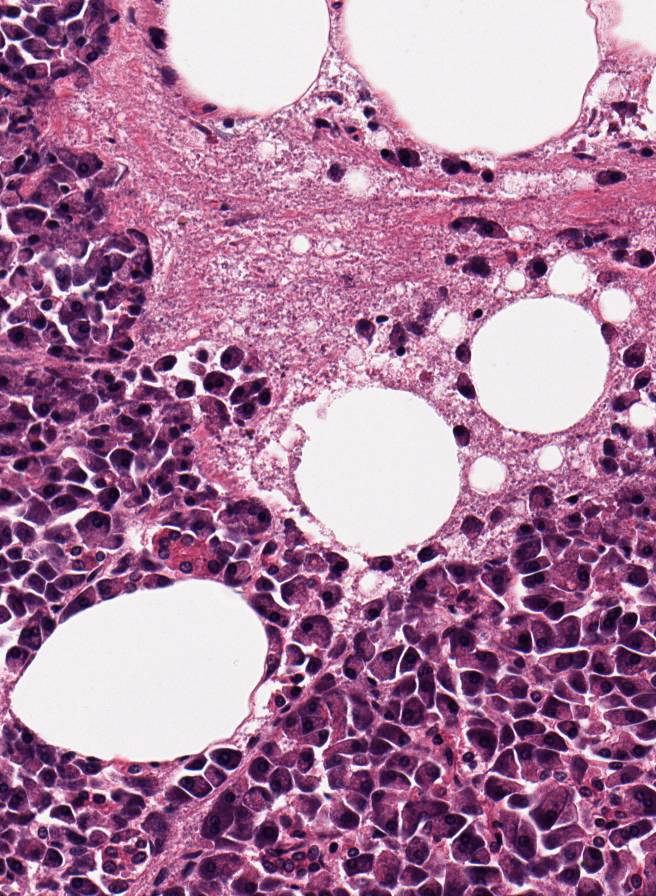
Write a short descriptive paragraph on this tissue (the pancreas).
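You'll notice the packed cells have round, darkly stained nuclei and a moderate amount of purplish-pink cytoplasm. They're arranged in sheets that don't form any glands or lumens. Out in the pale loose stroma there are only scattered single nuclei.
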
